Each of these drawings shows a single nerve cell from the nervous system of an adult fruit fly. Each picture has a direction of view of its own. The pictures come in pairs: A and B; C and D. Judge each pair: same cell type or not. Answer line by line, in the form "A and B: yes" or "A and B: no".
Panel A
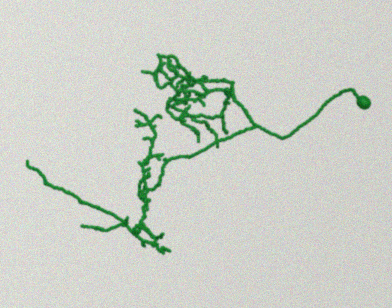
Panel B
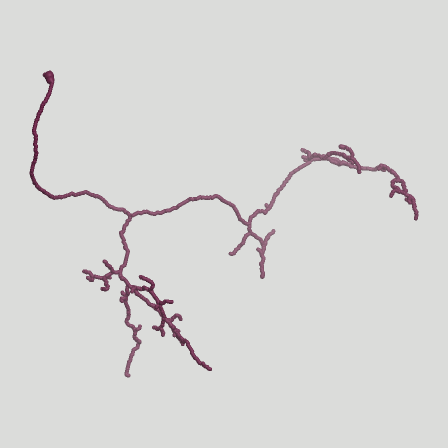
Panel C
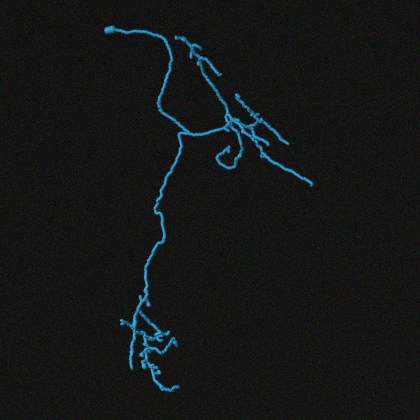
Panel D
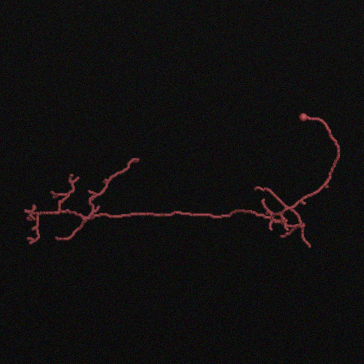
A and B: no
C and D: yes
